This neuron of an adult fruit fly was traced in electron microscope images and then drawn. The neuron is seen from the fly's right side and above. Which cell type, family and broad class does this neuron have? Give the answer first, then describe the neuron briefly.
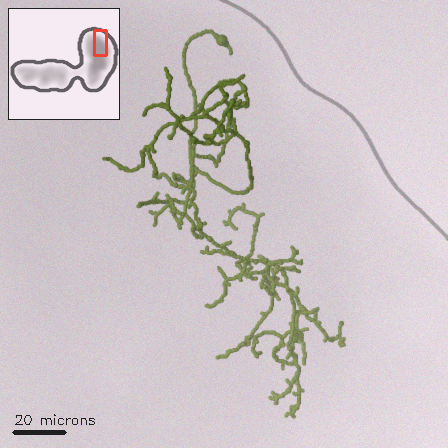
Its cell type is AVLP027. The family is hemilineage SLPal2. It is a central-brain intrinsic neuron. The cell body can be seen at the top of the picture. By the scale bar it is about 150 microns tall in this view. Dozens of branch ends can be seen.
